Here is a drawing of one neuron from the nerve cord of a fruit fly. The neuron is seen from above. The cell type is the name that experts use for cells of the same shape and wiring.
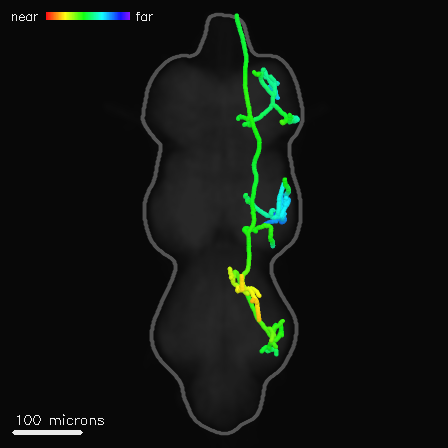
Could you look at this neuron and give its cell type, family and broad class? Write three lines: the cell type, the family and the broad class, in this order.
DNg95
hemilineage MX12
descending neuron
